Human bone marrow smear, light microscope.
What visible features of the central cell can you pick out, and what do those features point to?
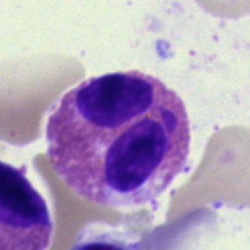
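Both lobes of the nucleus contain dense chromatin, stained dark purple throughout. No nucleoli are visible. The cytoplasm is plentiful and pinkish-lilac, with a small pale clear patch just left of the lower lobe. The cell is an eosinophil.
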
